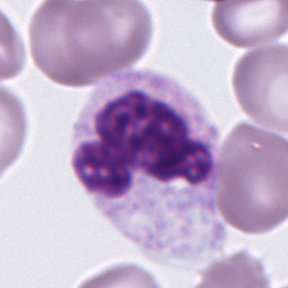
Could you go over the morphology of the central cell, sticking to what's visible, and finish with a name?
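No projections stand out from the surface of the central cell. The nucleus lies in the upper half of the cell, with most of the cytoplasm below it, and no nucleoli are visible within it. Fine pink-violet granules are scattered throughout the cytoplasm. Name: segmented neutrophil.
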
